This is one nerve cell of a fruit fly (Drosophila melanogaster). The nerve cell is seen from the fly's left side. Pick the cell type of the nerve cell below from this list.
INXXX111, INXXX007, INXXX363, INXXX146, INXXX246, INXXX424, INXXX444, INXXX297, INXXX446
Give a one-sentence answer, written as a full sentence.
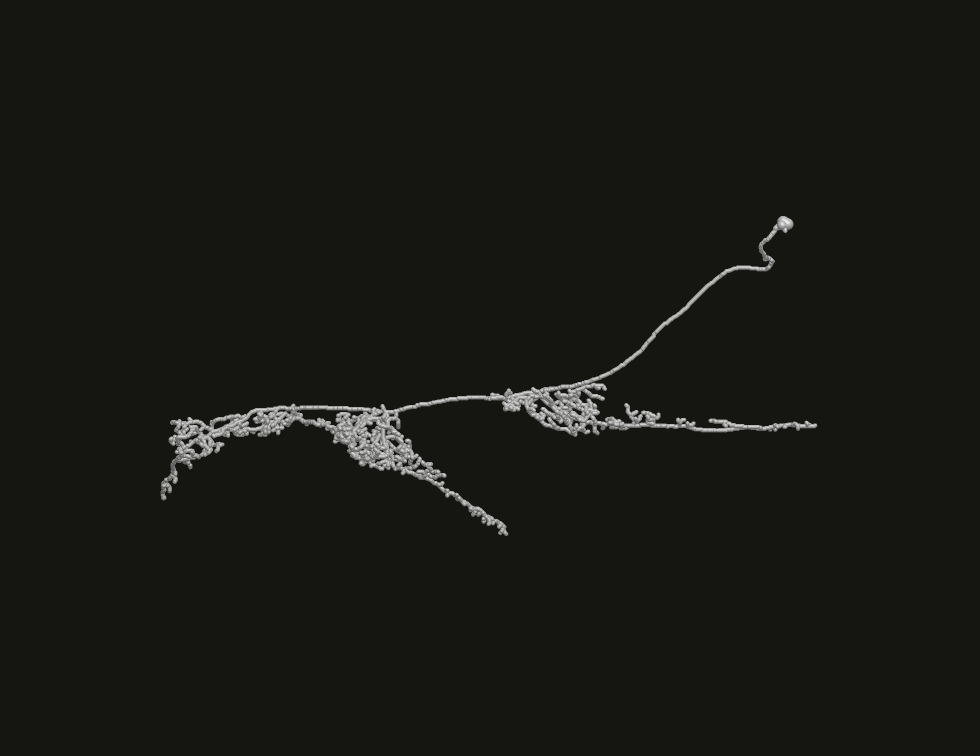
In the scheme of cell types, this nerve cell is INXXX007.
